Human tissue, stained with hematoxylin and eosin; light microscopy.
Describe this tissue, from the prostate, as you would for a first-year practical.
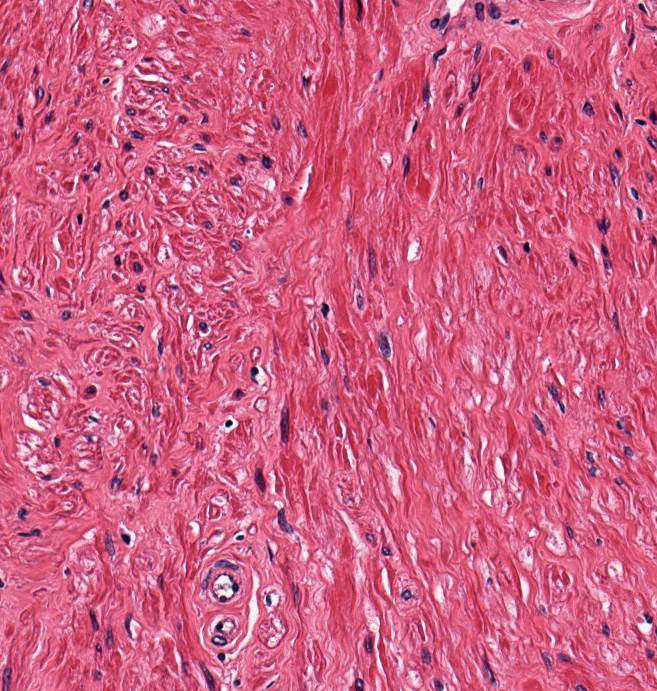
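Dense, strongly eosinophilic spindle-cell and fibrous tissue fills the whole field; there is no epithelium. Fibres in the centre and right form long, slightly oblique top-to-bottom bundles with sparse, dark, elongated nuclei. The left third holds small rounded clusters of cross-cut cells with pale, partly clear cytoplasm.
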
